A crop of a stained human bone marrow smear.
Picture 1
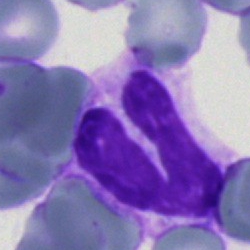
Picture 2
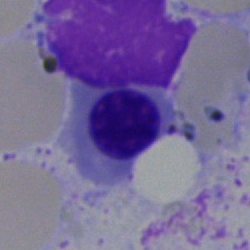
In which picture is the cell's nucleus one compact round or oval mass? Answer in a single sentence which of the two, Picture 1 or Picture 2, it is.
In picture 2 the nucleus of the cell is a compact round or oval mass, not a band.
